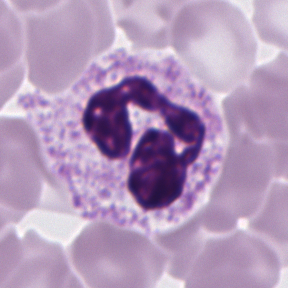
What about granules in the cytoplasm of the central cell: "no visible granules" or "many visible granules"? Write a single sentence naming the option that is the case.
Within the cytoplasm of the cell there are many visible granules.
